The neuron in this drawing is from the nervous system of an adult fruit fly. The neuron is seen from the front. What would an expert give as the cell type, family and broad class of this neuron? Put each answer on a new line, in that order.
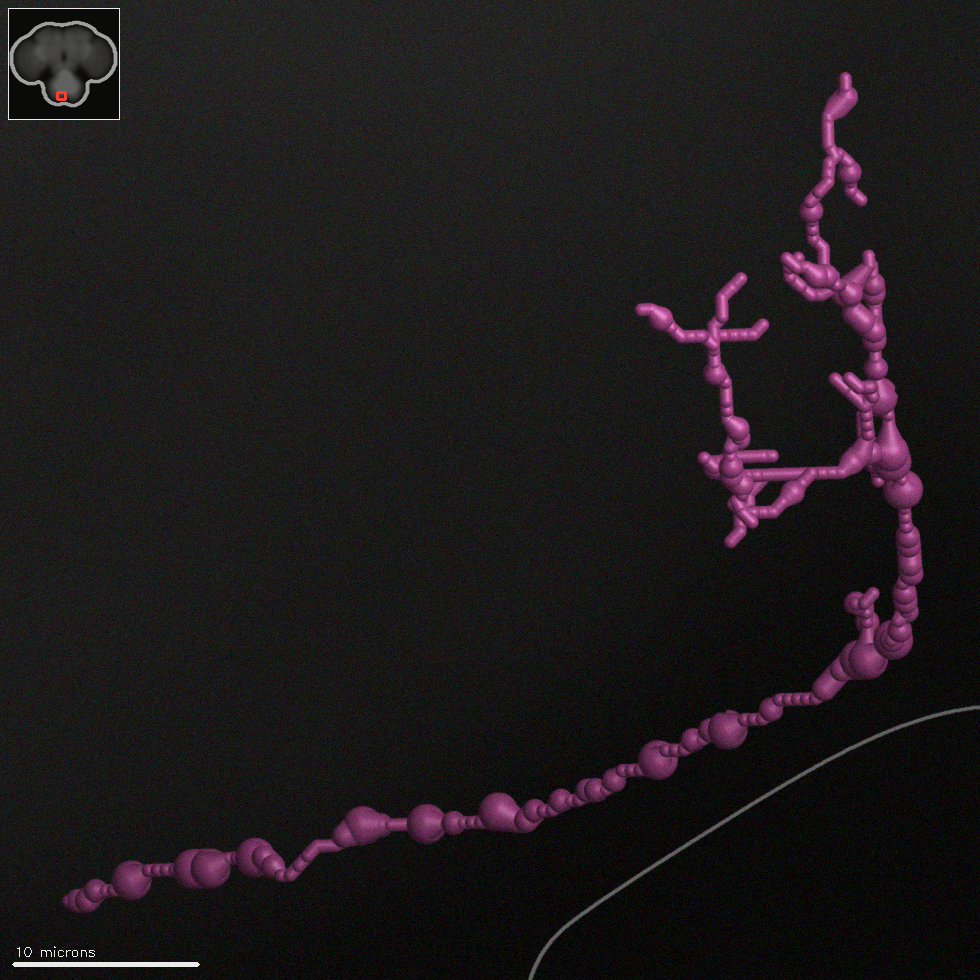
LgLG1a
class gustatory
sensory neuron entering the nerve cord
